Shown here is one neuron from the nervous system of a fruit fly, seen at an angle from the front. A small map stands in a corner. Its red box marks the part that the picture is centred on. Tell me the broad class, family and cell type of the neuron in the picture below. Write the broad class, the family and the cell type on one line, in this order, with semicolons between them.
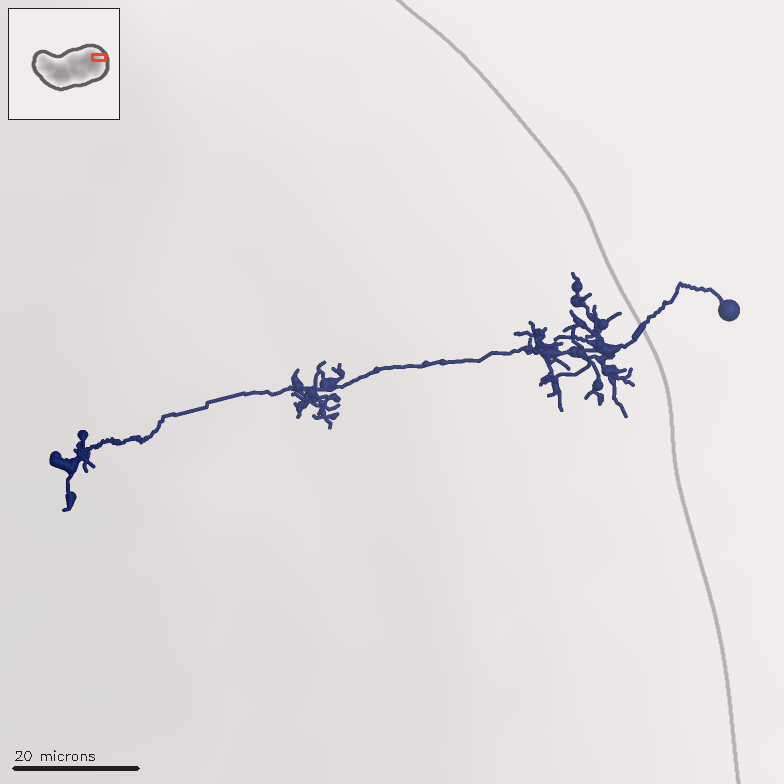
optic-lobe intrinsic neuron; Tm; Tm6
